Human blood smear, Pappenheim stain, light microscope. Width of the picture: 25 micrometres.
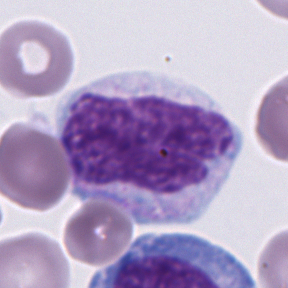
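Myelocyte (central cell, stained peripheral blood smear). Nucleus stretched side to side, about 15 by 9 micrometres, outline uneven and slightly bumpy. Chromatin coarse and clumped, darker patches separated by paler gaps. Cytoplasm pale grey-blue, its rim widest below the nucleus.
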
